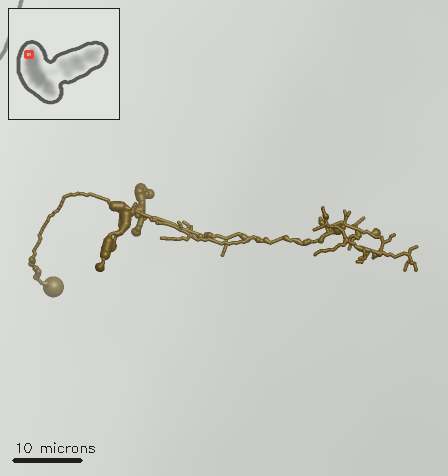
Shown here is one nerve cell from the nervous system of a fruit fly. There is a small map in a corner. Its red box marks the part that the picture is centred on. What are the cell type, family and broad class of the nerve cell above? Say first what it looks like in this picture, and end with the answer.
It is in the brain and does not reach the nerve cord. Its cell body lies on the left of the picture. From left to right in the picture it spans about 60 microns. Its cell type is Mi13. Its family is Mi. It is an optic-lobe intrinsic neuron.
